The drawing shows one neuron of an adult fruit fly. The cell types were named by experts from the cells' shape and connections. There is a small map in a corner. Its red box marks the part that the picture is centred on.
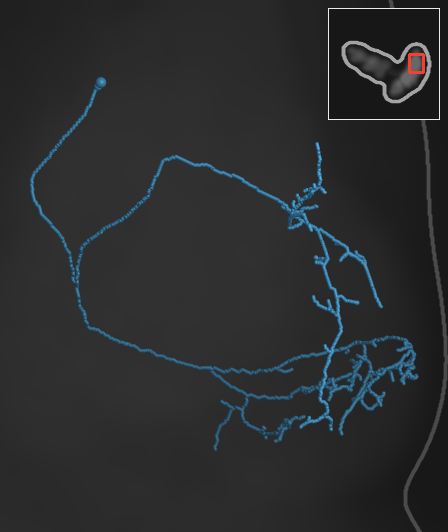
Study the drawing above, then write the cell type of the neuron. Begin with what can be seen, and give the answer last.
The cell body can be seen at the upper left of the picture. Dozens of branch ends can be seen. Its broad class is central-brain intrinsic neuron. Its cell type is AVLP485.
